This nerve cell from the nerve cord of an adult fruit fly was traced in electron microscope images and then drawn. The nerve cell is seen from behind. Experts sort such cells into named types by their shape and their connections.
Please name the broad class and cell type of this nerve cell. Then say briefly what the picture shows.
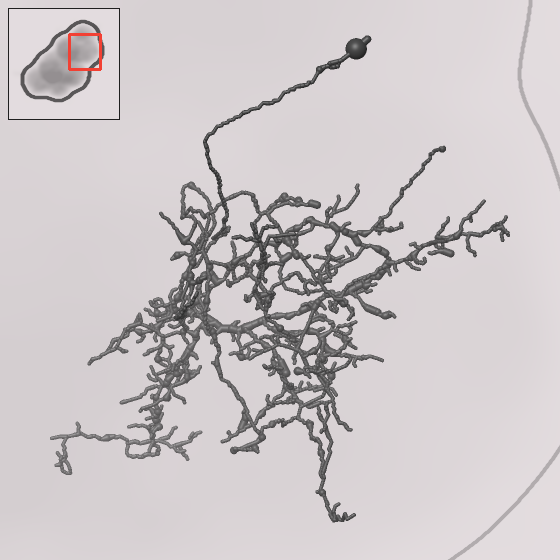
This is a nerve-cord intrinsic neuron. Its cell type is INXXX284. In this view it is about as wide as it is tall.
